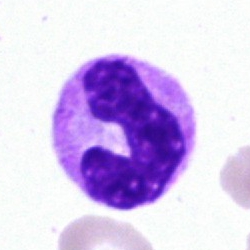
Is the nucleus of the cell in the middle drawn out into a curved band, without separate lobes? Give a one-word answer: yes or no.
Yes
